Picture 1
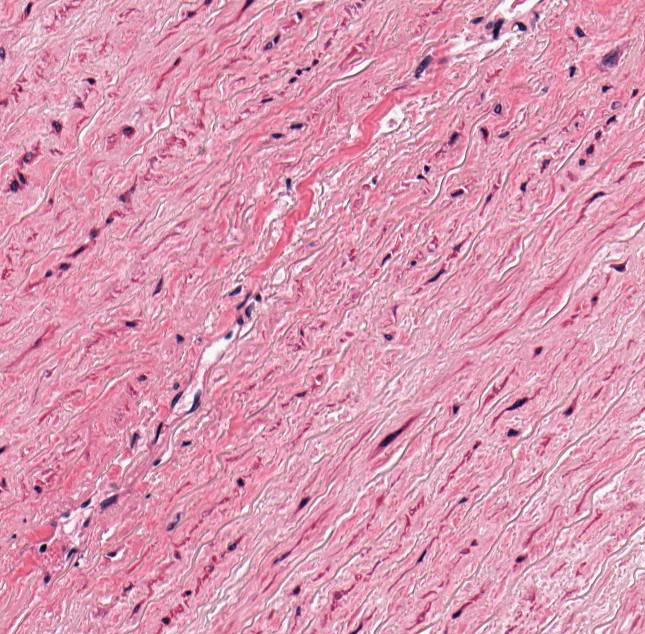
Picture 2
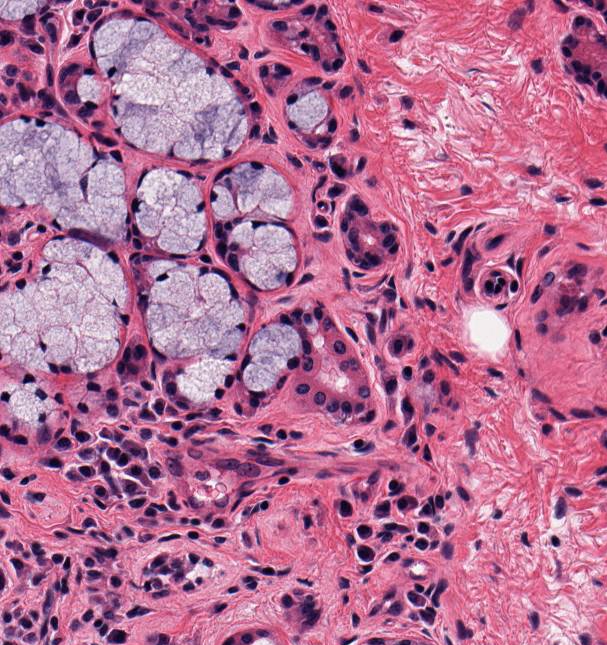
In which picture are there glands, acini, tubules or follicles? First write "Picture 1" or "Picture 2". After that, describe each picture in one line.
Picture 2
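Picture 1: No fat cells or glands are present in the field.
Picture 2: Rounded groups of mucous acini fill the upper left of the field, while dense fibrous stroma occupies the right half.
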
